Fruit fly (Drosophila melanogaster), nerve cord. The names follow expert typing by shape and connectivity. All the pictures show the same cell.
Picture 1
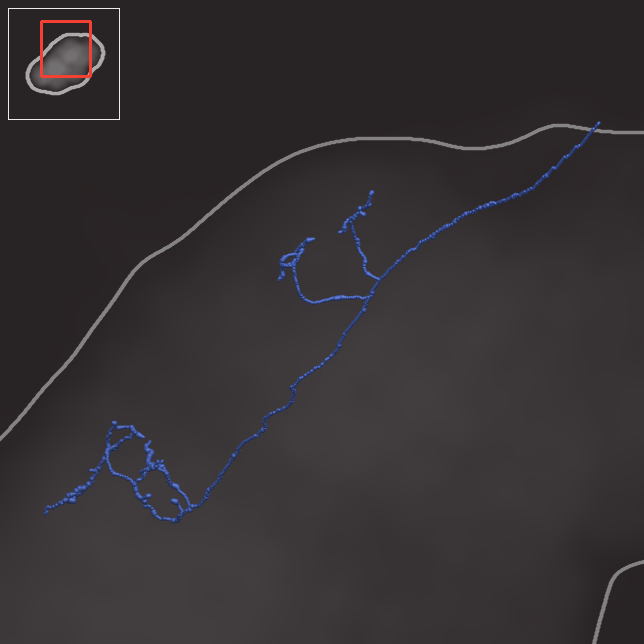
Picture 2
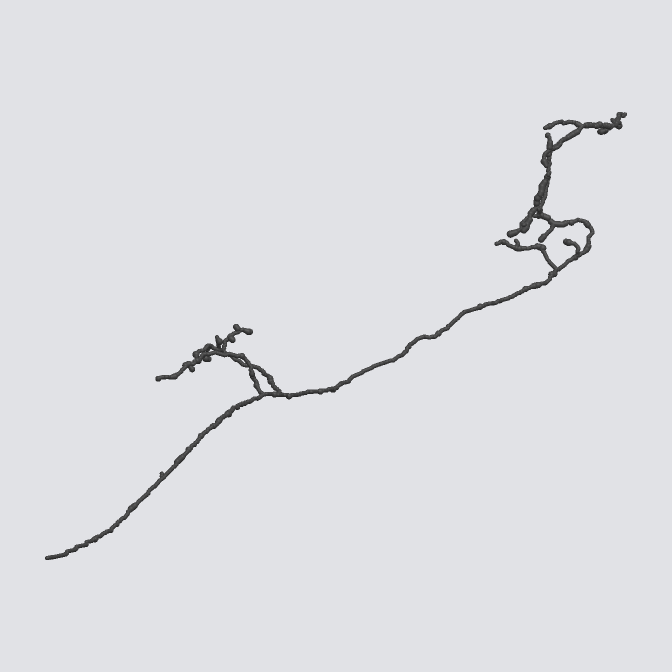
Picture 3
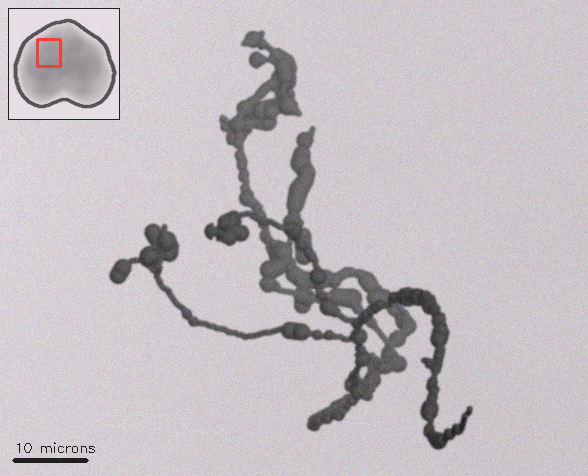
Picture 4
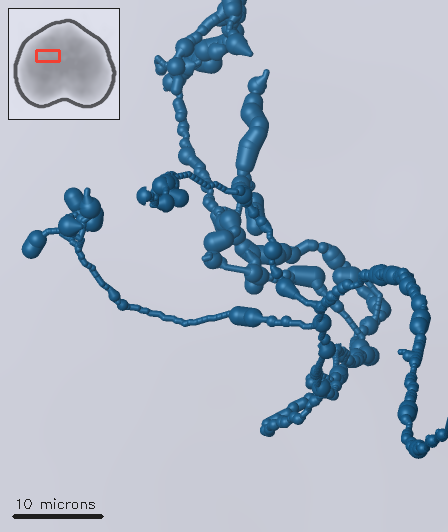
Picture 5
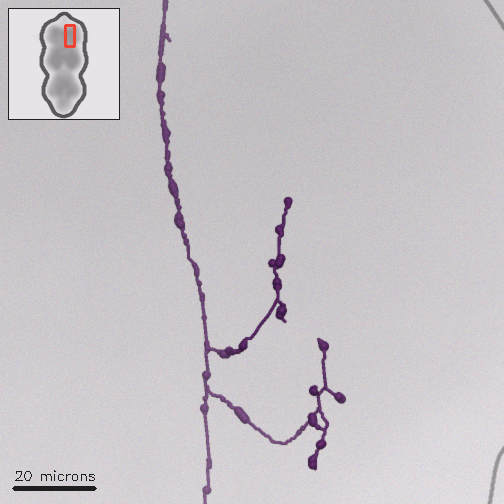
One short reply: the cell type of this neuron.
DNb03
